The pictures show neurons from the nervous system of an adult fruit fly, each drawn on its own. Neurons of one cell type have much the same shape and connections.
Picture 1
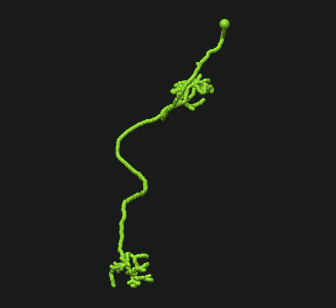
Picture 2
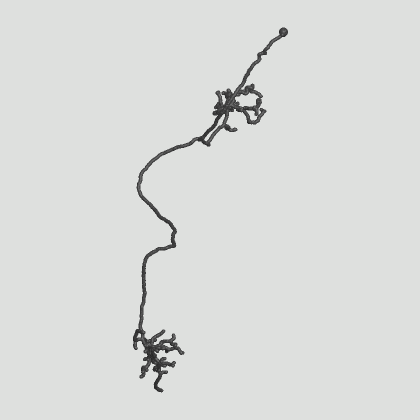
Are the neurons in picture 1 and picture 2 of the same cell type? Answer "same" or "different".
same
